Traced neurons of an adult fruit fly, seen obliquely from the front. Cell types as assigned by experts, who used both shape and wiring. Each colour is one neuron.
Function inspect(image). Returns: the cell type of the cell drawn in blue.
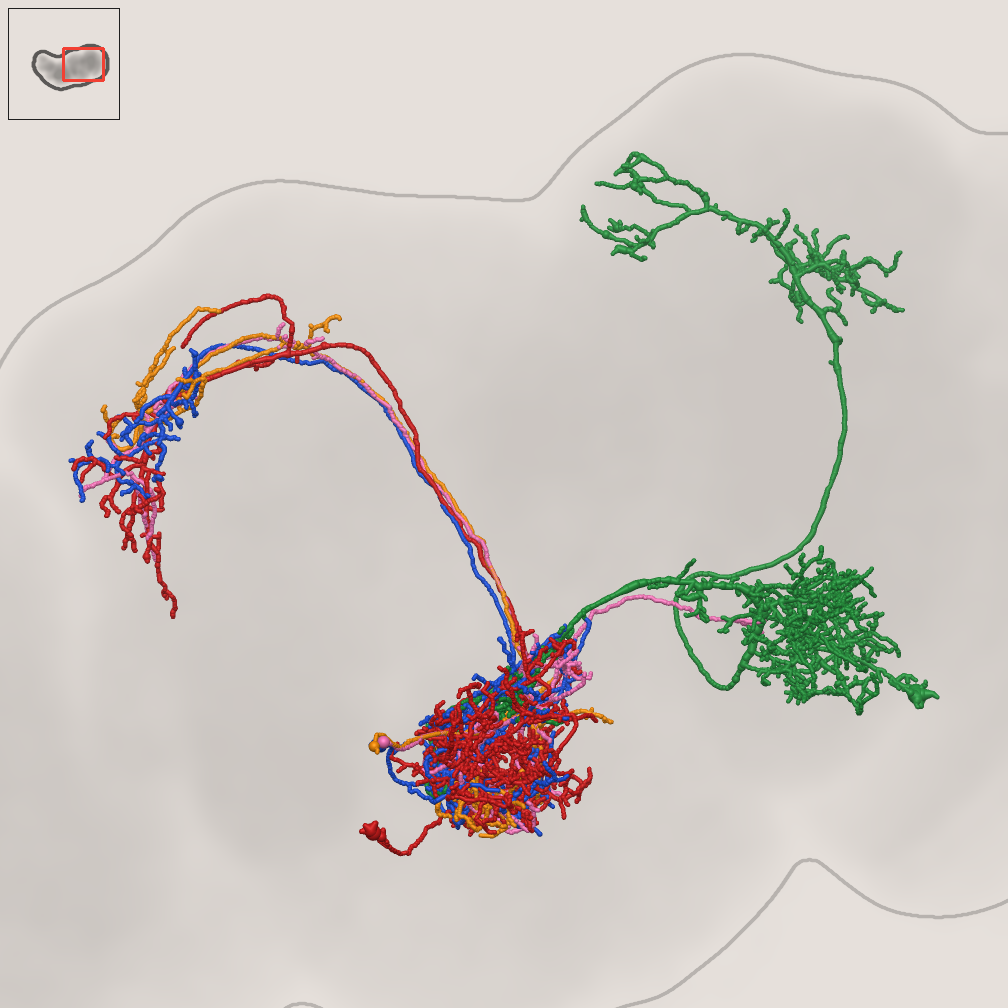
M_l2PNm15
